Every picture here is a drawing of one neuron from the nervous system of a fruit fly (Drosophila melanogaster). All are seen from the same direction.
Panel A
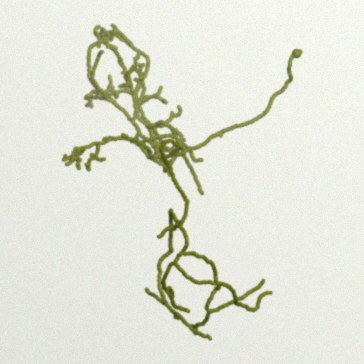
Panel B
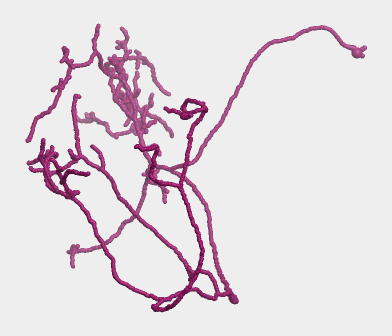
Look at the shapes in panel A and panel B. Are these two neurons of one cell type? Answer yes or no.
yes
